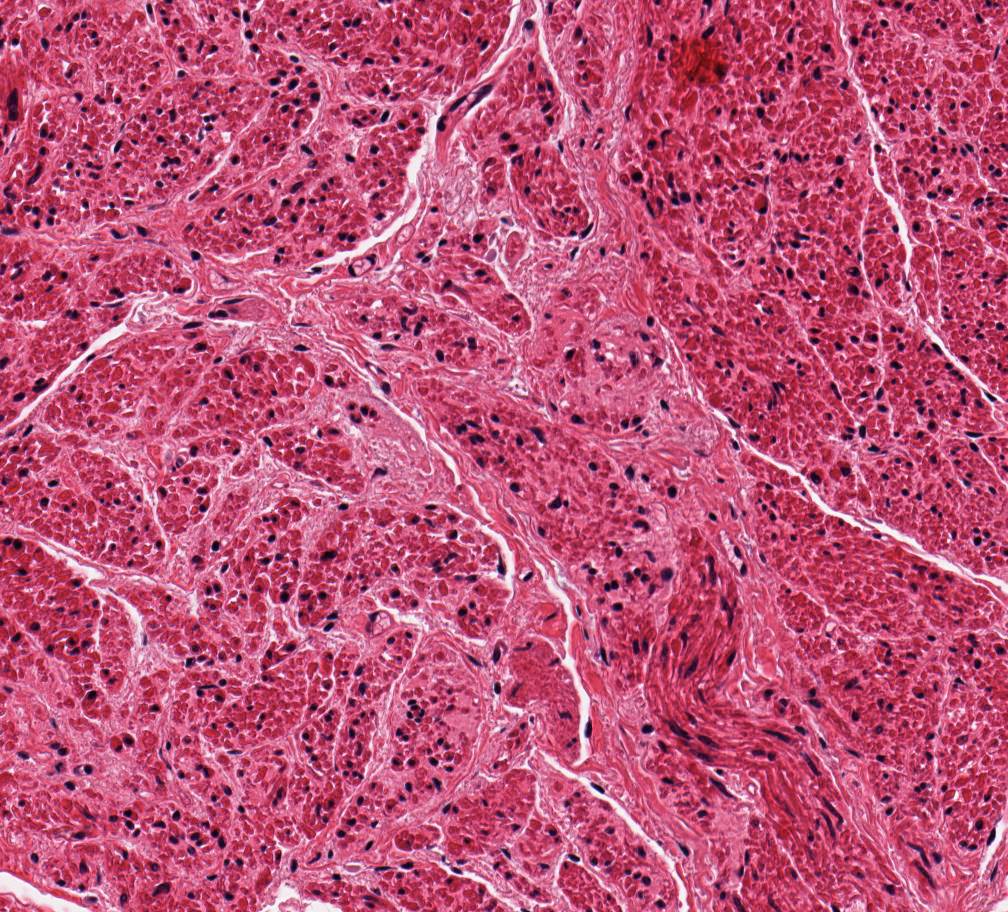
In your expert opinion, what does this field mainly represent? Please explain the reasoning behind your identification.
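This is smooth muscle, arranged in irregular bundles separated by thin strands of connective tissue. Most bundles are cut across into small rounded cell profiles with round, dark nuclei, while one bundle in the lower right centre, cut lengthwise, has elongated, wavy nuclei.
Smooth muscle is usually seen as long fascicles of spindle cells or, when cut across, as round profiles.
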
